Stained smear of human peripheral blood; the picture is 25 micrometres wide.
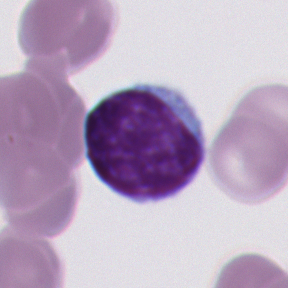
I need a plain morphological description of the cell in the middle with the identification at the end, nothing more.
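Starting with the outline: it is smooth and round, and the cell measures about 11 micrometres across. The nucleus is round to oval, with no indentation, and it fills about 80% of the cell's area. What cytoplasm there is looks pale blue, a thin crescent seen mainly along the upper right edge. So I'd call it a typical lymphocyte.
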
